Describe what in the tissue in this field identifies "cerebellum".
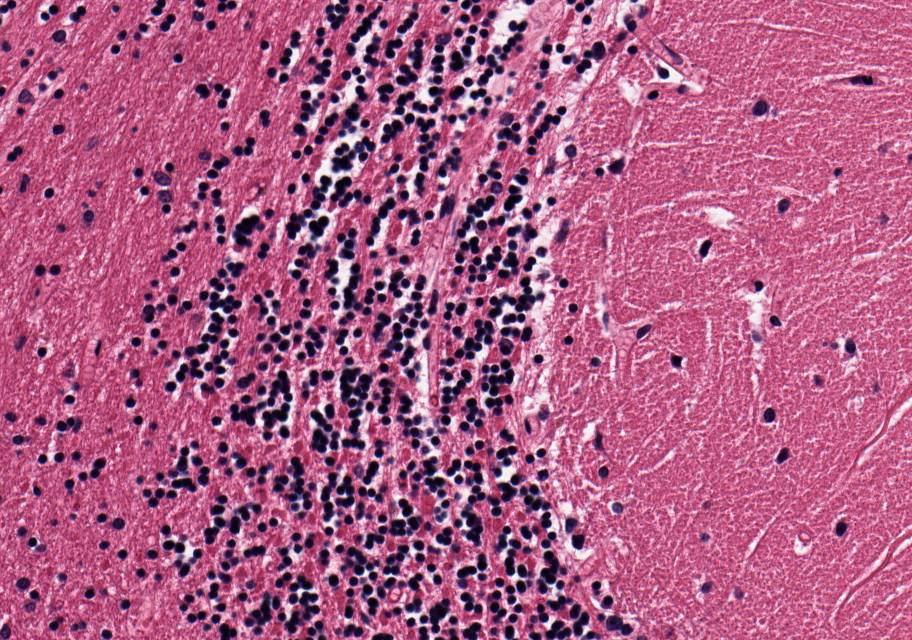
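Left-centre: broad band of densely packed small round nuclei, running top to bottom, deeply stained with haematoxylin, almost no cytoplasm visible. Right of band: pale pink, finely granular neuropil, only sparse scattered nuclei.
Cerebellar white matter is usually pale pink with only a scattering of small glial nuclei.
Left of band: pink, fibrillary tissue, fibres running obliquely, scattered small nuclei among them; the scatter of small nuclei agrees with that. This field is cerebellum.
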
